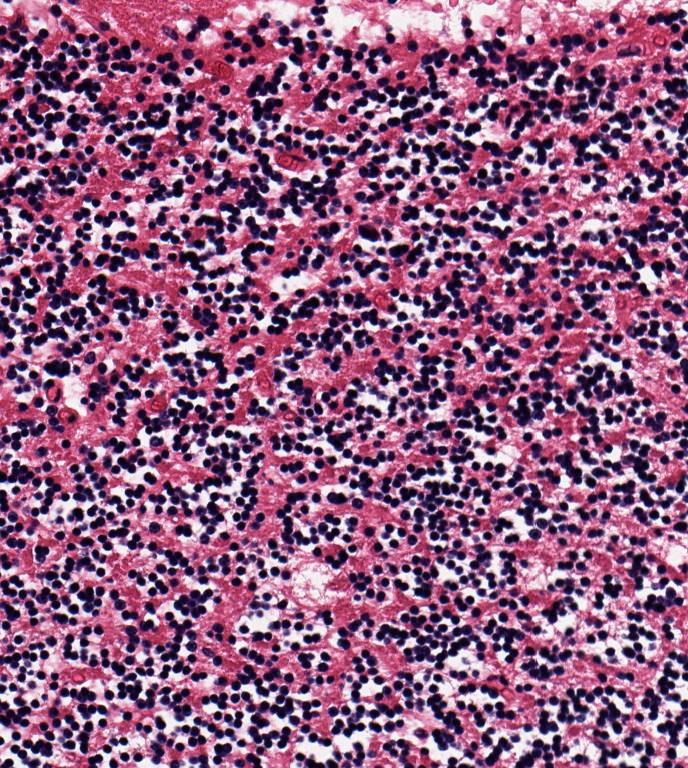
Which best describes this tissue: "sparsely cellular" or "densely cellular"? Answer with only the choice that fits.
Densely cellular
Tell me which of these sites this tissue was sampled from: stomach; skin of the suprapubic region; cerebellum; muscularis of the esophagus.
cerebellum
